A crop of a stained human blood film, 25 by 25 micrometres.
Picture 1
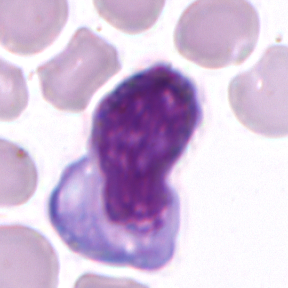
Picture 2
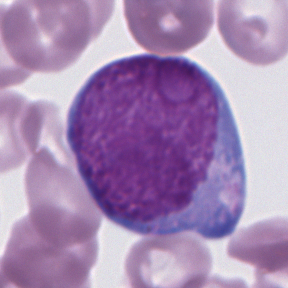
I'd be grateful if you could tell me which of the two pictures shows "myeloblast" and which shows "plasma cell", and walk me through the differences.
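Identification: picture 1 is a plasma cell and picture 2 a myeloblast. Outline: the plasma cell is irregular rather than round, whereas the myeloblast is smooth and rounded, with no surface projections. Position of the nucleus: in the plasma cell, most of the cytoplasm lies below and to the left of the nucleus.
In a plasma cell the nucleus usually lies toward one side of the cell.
Size and proportion: the plasma cell nucleus measures about 14 by 8 micrometres, and the myeloblast nucleus fills about 70% of the cell's area.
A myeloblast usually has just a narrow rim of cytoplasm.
Staining: the myeloblast cytoplasm stains blue. Shared feature: neither cell shows distinct granules in its cytoplasm.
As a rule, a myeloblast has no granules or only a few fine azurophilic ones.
Nucleoli: none can be made out in the plasma cell nucleus. Surroundings: red cells lie around the plasma cell without overlapping it, and a red cell touches the top edge of the myeloblast.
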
